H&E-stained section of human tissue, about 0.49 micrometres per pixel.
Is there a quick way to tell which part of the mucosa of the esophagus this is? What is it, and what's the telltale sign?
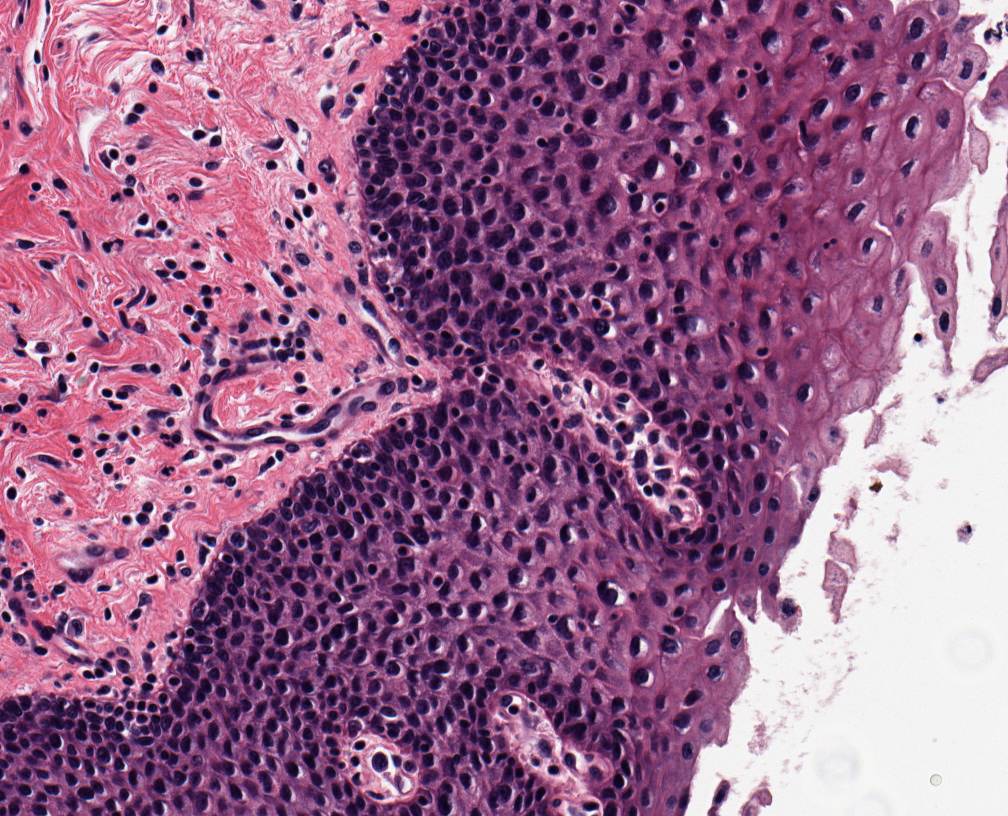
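This is stratified squamous nonkeratinized epithelium. Look next to the connective tissue: a band of crowded cells has dark nuclei and scant cytoplasm. Toward the upper right surface, cells grow larger, with more pink cytoplasm and wider-spaced nuclei. At the right edge the surface cells keep their nuclei, with no anucleate keratin or granular layer.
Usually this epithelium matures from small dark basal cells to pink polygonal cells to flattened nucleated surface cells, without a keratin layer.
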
